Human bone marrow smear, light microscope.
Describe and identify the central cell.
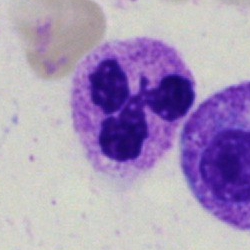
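Here you can see a roughly round cell with a smooth edge. Count the nuclear lobes: there are three, each separate, joined by thin strands. The chromatin in them is dense, dark purple and clumped. You are looking at a segmented neutrophil.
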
